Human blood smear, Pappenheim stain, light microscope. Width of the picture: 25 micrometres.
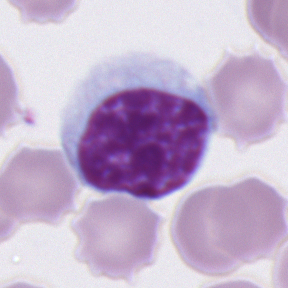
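Typical lymphocyte in a stained peripheral blood smear: the cell in the middle, about 13 micrometres across. Its nucleus, roughly 12 by 10 micrometres, is one round-to-oval mass with no lobes and takes up about 70% of the cell's area. Because it sits toward the lower part of the cell, most of the pale blue cytoplasm is above it. You'll see the chromatin is dark purple in coarse clumps, separated by small paler gaps.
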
